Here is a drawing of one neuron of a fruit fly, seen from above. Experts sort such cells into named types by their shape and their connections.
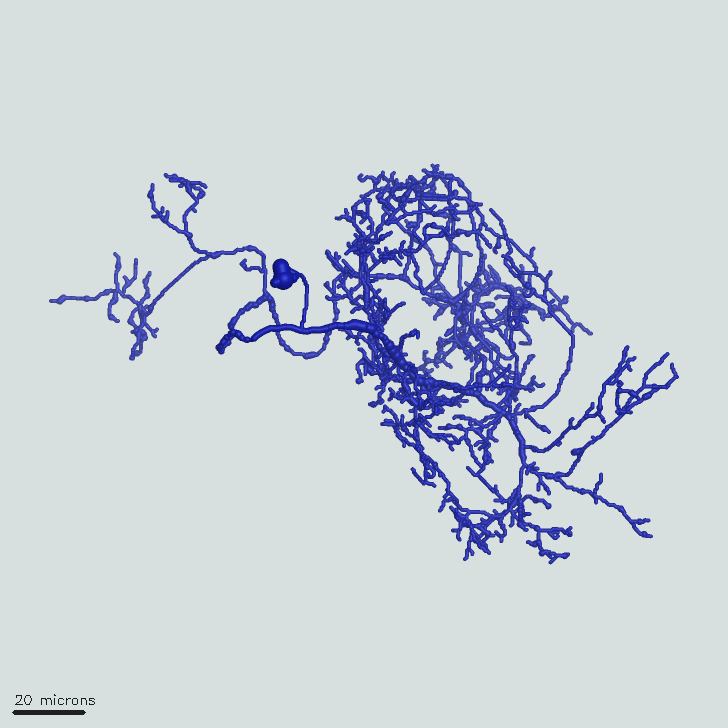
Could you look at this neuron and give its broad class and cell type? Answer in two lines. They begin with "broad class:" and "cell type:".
broad class: central-brain intrinsic neuron
cell type: CRE023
